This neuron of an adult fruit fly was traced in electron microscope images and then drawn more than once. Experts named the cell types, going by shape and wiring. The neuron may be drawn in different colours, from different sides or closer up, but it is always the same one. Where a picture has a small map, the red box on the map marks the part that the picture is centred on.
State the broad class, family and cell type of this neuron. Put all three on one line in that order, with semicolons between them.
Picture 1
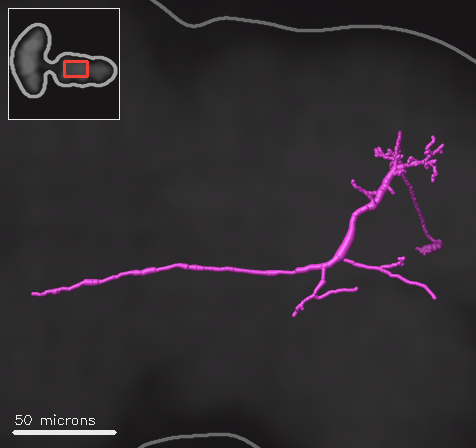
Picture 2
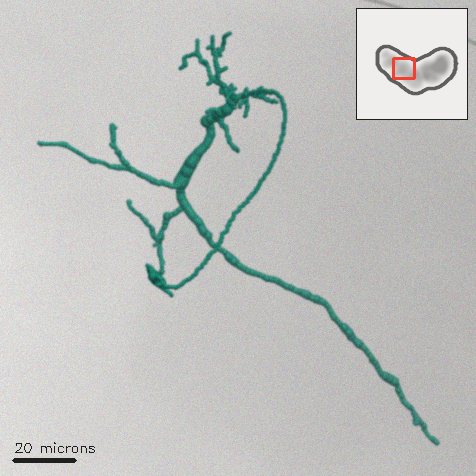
nerve-cord intrinsic neuron; hemilineage 06A; IN06A011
